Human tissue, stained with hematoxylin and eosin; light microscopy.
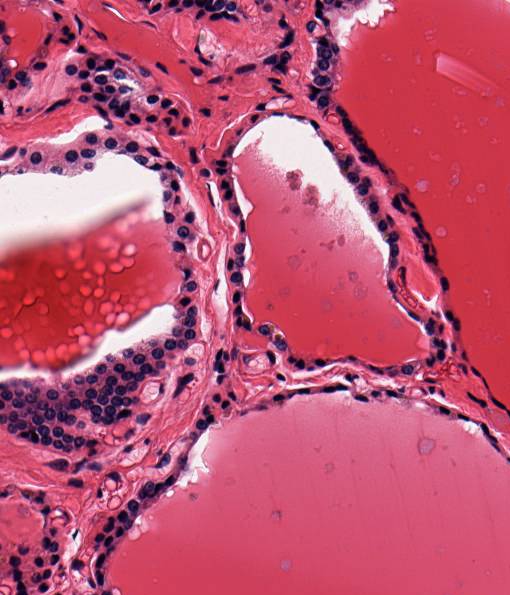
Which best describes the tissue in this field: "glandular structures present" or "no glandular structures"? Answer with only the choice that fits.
Glandular structures present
